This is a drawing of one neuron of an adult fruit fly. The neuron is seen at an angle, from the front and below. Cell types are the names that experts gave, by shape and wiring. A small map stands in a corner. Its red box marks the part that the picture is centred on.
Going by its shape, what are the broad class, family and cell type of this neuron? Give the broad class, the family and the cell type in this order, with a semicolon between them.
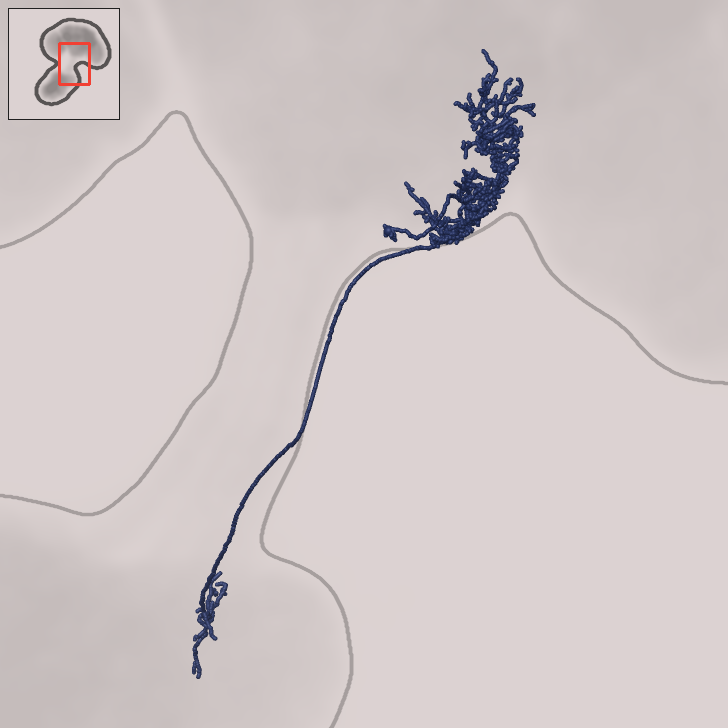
descending neuron; DNge; DNge174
